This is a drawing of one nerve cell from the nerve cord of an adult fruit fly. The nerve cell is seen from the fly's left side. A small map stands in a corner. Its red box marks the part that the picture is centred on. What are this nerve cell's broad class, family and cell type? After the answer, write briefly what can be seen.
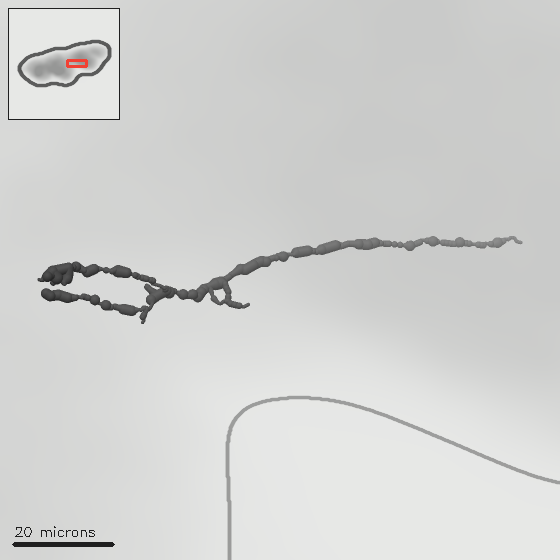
It is a sensory neuron entering the nerve cord. The name of its family is class mechanosensory proprioceptive. It is of cell type SNpp56. The drawing shows no cell body. From left to right in the picture it spans about 100 microns. It has a dozen or fewer branch ends.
